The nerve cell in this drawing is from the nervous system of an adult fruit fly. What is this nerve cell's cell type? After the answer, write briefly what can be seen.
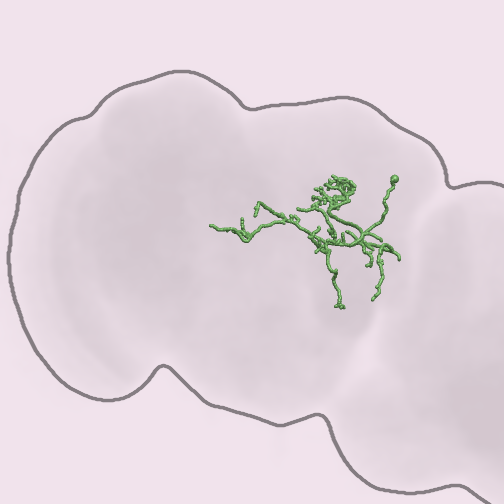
It is of cell type AOTU050. Its broad class is central-brain intrinsic neuron. In this view it is wider than it is tall.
